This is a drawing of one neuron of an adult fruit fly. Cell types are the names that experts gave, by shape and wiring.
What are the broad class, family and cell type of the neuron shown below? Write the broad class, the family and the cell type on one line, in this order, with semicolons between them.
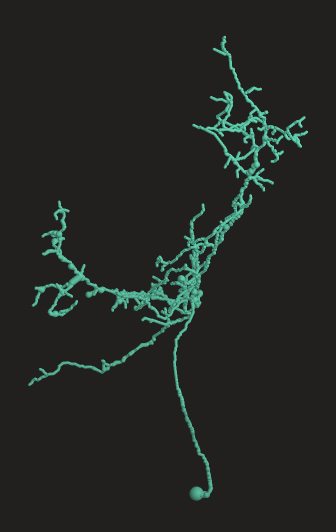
central-brain intrinsic neuron; hemilineage VPNp&v1_posterior; WEDPN6B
